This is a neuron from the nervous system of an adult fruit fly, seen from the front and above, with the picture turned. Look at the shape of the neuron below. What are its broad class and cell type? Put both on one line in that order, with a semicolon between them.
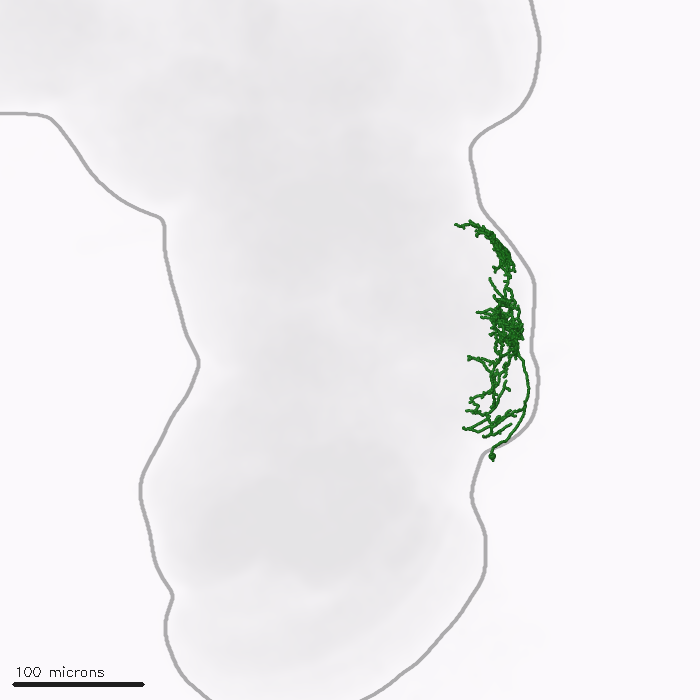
central-brain intrinsic neuron; GNG243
